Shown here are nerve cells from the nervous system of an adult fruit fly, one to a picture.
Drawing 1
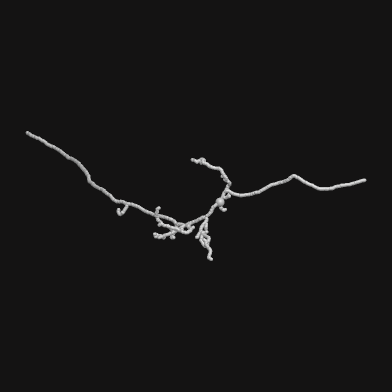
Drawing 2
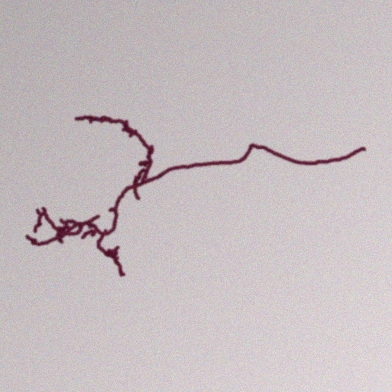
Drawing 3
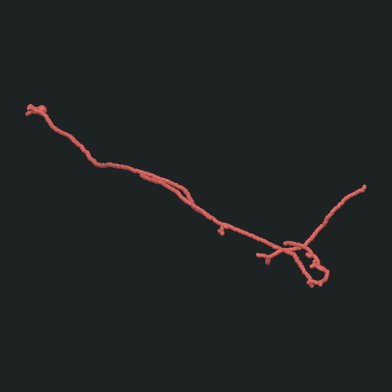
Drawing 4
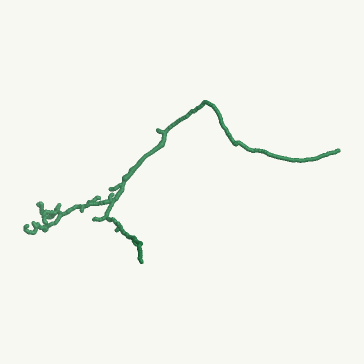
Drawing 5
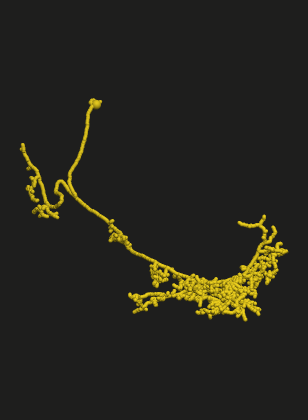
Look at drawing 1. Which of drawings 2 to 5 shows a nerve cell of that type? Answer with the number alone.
2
